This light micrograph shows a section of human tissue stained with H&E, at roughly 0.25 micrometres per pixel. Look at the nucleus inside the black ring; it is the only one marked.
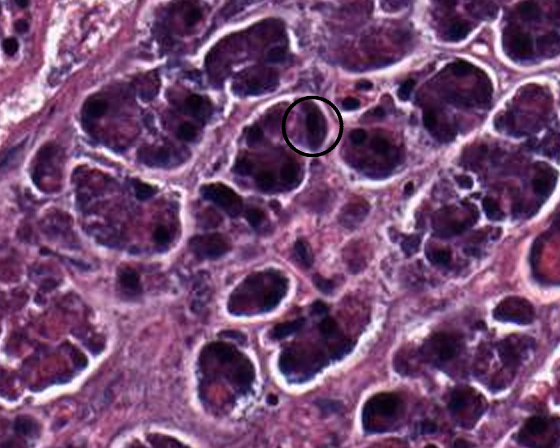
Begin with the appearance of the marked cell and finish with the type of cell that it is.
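The nucleus is an elongated oval, stained dark purple fairly evenly throughout. The nucleus sits at the outer edge of a rounded cluster of cells, close to the cluster's border. That cluster is outlined by a thin clear space and then thin pink fibrous strands separating it from neighbouring clusters. The surrounding cytoplasm is purple with no sharp boundary visible between it and the neighbouring cells of the same cluster. The marked nucleus belongs to a pancreatic acinar cell.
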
